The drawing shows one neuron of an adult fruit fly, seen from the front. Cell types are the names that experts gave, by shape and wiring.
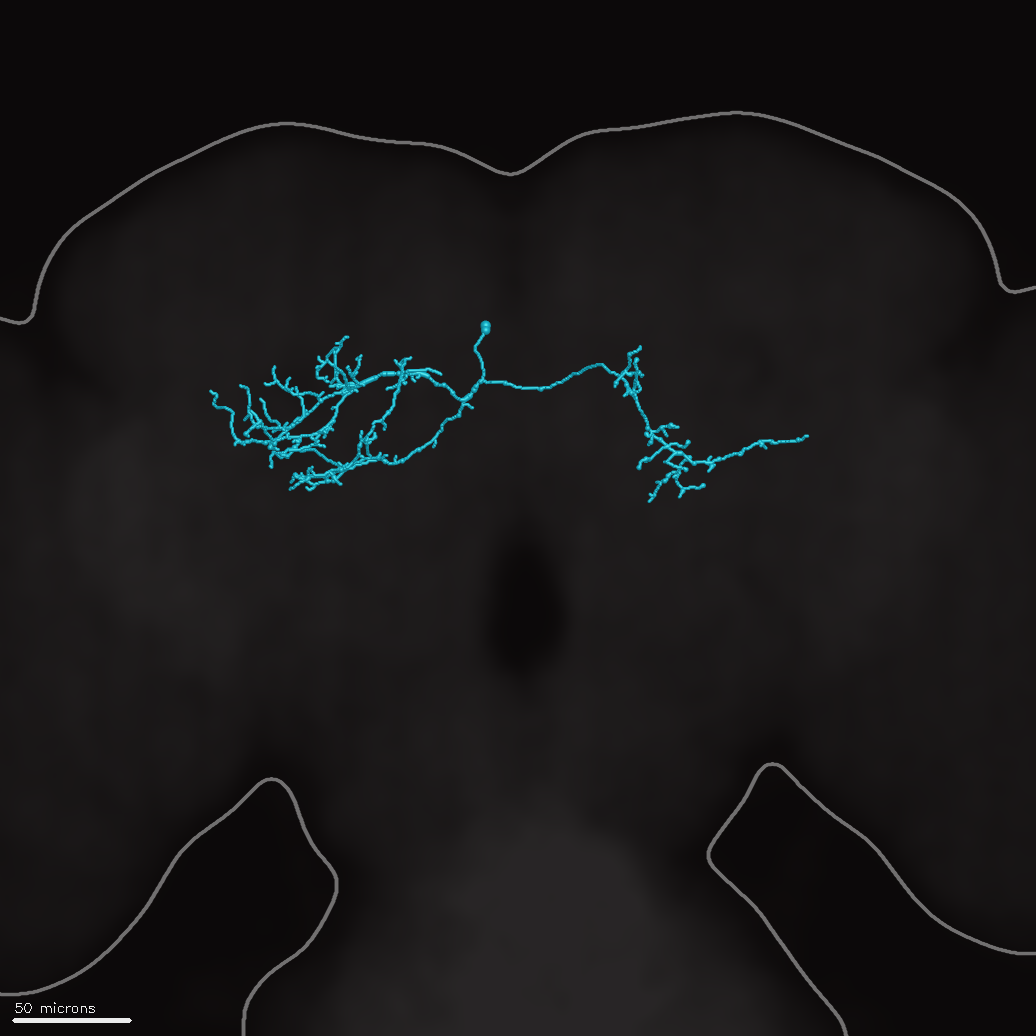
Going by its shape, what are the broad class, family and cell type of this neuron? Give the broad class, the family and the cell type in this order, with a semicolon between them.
central-brain intrinsic neuron; hemilineage DM1_dorsal; CB4072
